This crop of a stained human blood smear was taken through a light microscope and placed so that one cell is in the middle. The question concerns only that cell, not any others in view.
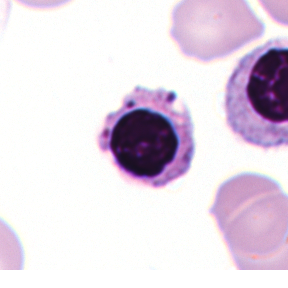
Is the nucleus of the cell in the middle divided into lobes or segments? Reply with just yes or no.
No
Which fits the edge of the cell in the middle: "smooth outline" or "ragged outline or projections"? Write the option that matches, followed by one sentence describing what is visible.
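Ragged outline or projections. The cell outline is irregular and ragged, with small knobby projections along its upper edge.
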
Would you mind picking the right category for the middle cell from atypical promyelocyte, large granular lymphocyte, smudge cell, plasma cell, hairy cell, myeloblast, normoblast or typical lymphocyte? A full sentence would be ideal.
The centrally located cell in the crop is a normoblast.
